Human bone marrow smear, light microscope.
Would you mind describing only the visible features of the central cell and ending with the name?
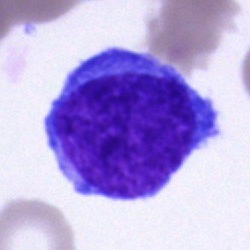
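Chromatin dark purple, finely stippled. Cytoplasm deep blue, a thin rim around the nucleus. Right-hand border of the cell slightly ragged. Cell: blast.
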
